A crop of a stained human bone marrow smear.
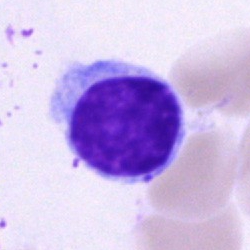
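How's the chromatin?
Dense and dark purple, with faint lighter mottling.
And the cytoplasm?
Scant and pale blue, widest at the upper left, where its edge is ragged rather than smooth.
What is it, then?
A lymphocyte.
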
